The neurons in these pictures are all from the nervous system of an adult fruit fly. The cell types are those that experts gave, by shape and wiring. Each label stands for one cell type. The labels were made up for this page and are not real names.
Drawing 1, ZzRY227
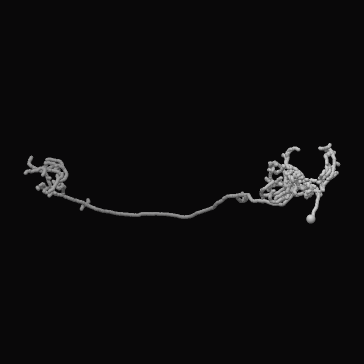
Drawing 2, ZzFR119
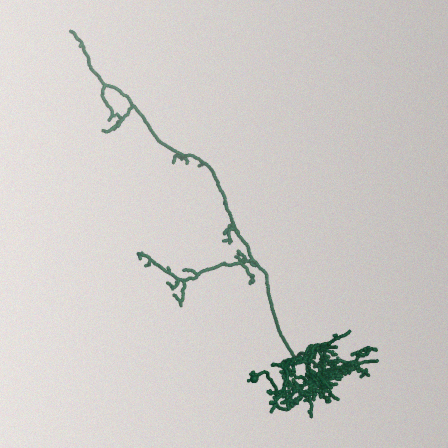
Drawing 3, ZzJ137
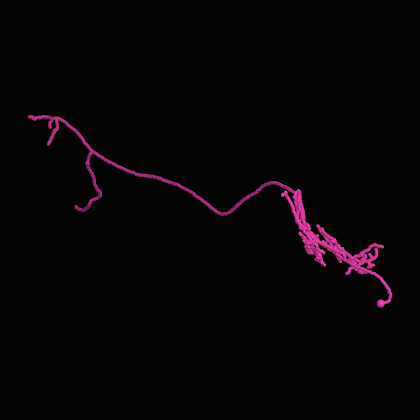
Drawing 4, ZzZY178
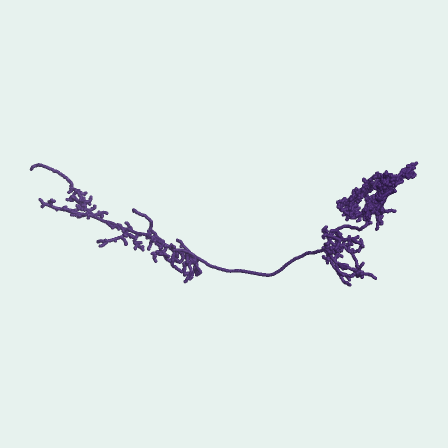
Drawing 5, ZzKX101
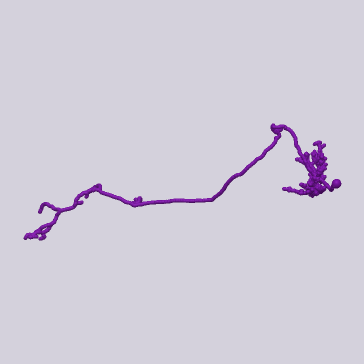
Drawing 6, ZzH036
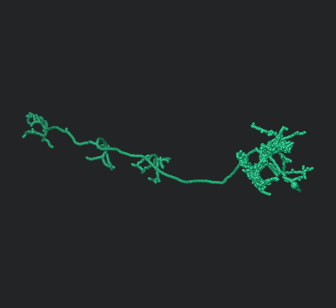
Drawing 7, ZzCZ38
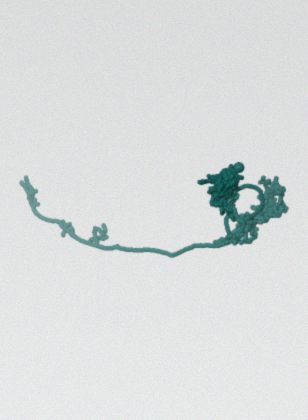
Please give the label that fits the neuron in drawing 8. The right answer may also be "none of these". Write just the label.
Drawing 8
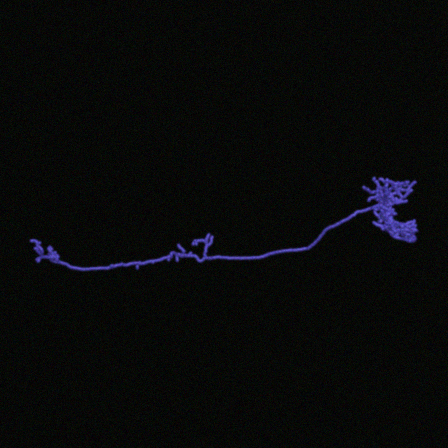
none of these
